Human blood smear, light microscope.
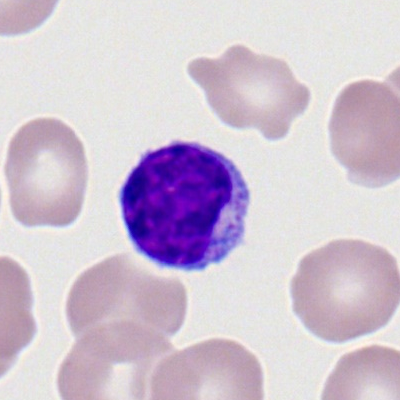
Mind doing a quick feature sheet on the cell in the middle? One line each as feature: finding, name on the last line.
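Outline: round, smooth
Chromatin: dense, dark purple, coarsely clumped
Cytoplasm: scanty pale blue crescent along right side of nucleus
Name: lymphocyte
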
